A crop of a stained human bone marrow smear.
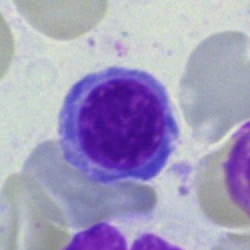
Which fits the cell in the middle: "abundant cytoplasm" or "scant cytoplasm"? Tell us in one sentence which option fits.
The cytoplasm of this cell is scant, a narrow rim.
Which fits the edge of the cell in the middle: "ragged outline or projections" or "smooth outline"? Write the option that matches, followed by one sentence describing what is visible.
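Ragged outline or projections. The cell outline is roughly round with slightly uneven, bumpy edges.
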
